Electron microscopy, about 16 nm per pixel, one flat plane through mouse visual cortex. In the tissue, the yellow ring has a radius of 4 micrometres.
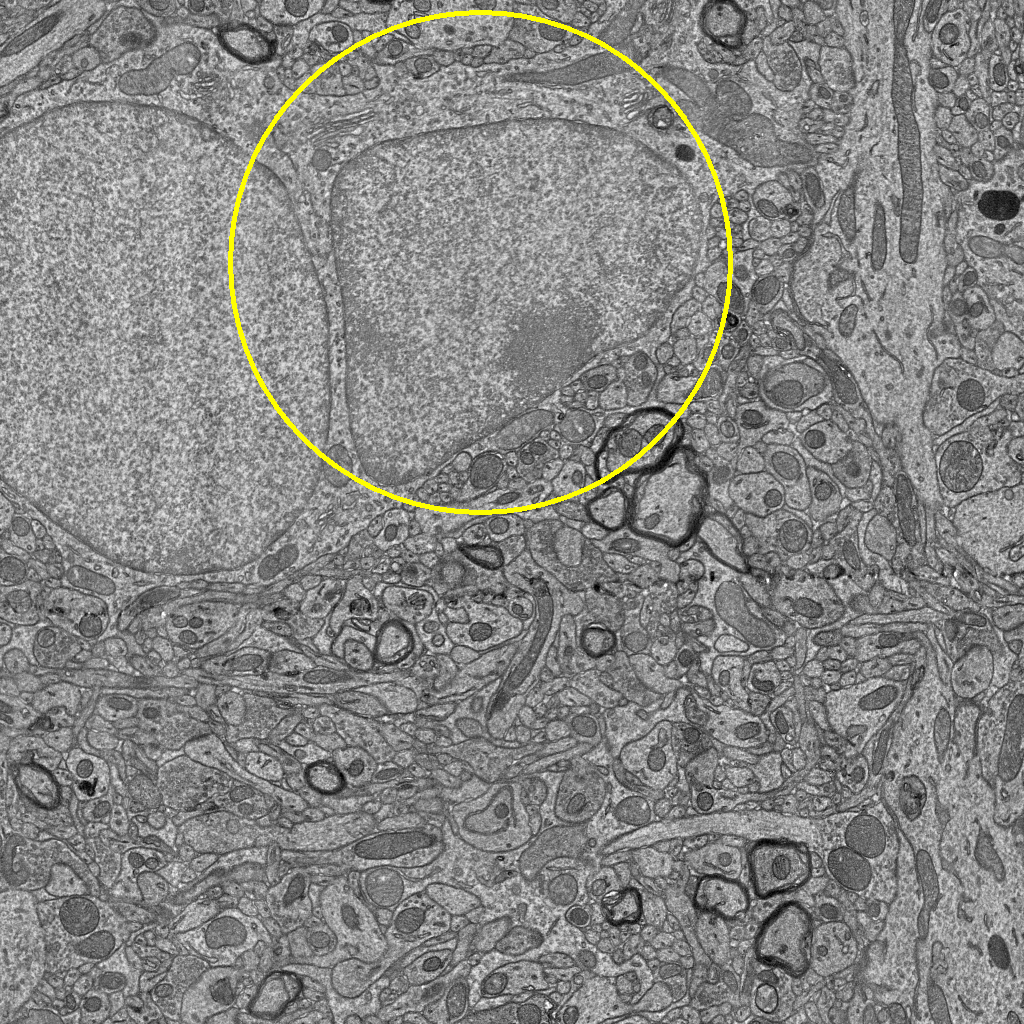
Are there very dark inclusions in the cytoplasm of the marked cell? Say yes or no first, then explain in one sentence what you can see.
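Yes. One small dark round body sits in the cytoplasm at the upper right of the nucleus.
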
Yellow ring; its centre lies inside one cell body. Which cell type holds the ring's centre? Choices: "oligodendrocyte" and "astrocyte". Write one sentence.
At the centre of the ring sits an astrocyte.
